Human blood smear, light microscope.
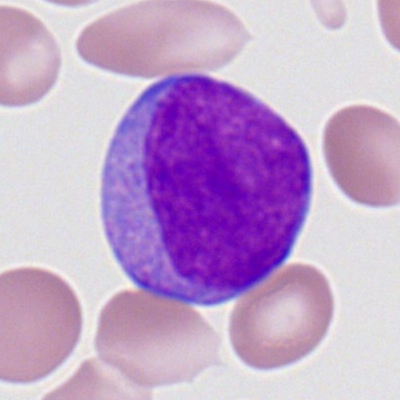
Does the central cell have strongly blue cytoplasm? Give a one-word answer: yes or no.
Yes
